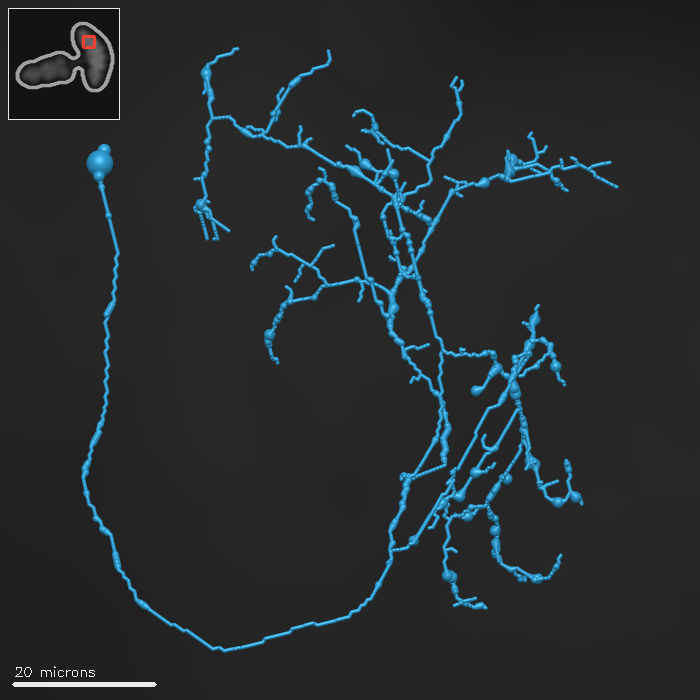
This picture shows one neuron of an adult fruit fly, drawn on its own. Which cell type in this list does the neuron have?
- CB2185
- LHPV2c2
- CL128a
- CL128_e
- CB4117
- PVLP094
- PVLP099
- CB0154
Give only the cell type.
CB4117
